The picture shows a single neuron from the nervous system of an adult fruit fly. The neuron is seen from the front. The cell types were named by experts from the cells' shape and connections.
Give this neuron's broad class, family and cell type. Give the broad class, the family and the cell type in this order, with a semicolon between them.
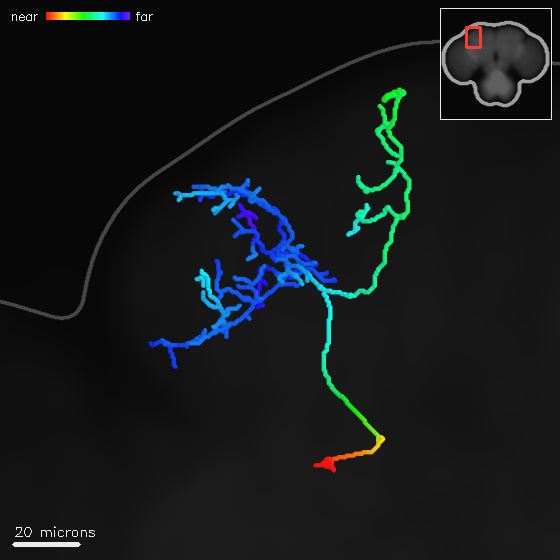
central-brain intrinsic neuron; hemilineage AOTUv2; LHAV7a3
